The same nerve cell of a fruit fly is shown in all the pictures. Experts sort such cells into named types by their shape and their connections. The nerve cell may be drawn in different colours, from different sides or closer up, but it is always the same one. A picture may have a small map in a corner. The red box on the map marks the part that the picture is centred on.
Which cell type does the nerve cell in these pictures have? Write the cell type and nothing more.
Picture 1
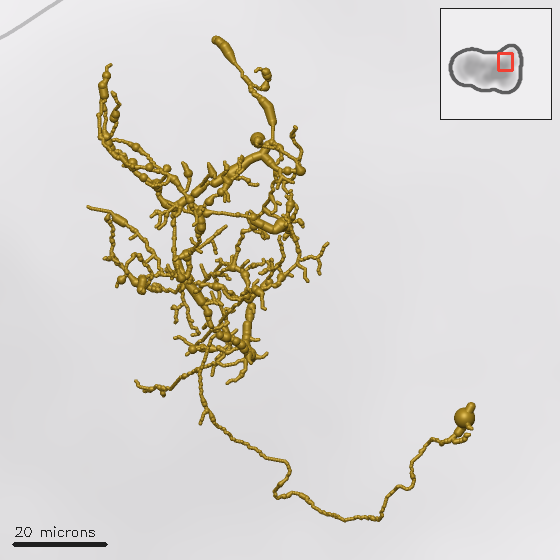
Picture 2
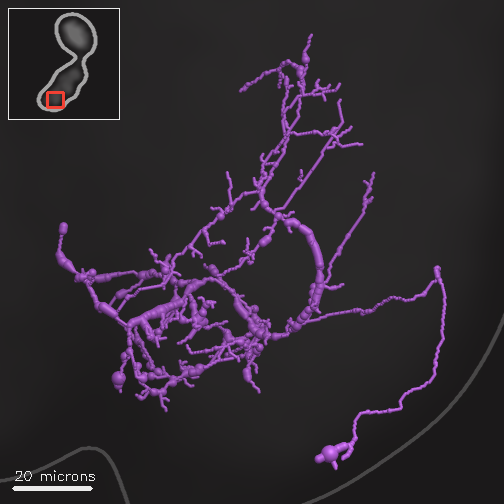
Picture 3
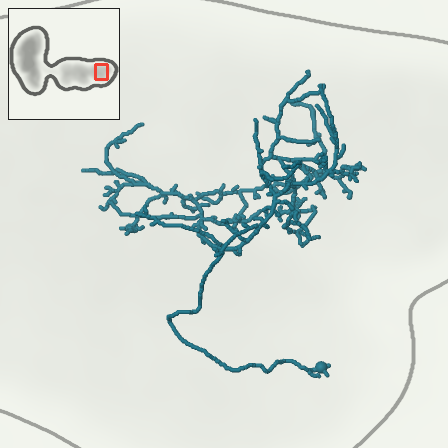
IN13B046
